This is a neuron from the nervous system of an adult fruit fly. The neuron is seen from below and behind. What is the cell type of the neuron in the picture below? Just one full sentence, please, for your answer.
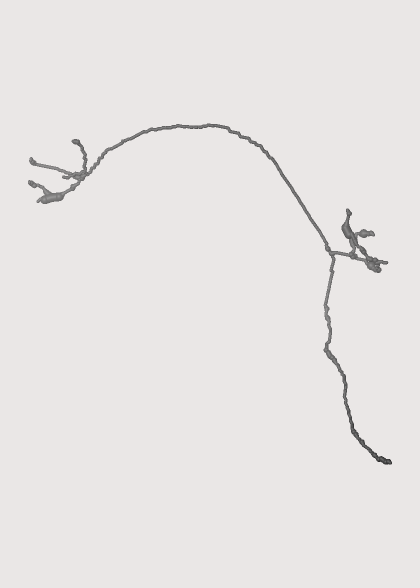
Cell type ORN_DM3 is what this neuron is.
